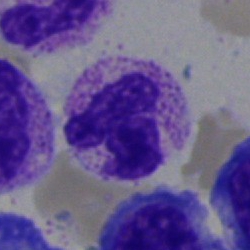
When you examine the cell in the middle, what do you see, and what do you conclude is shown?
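Deeply indented, the nucleus is folded into a curved, horseshoe-like shape. Its chromatin is dark purple and coarsely clumped, and no nucleoli are visible. The cytoplasm shows no vacuoles. This is a segmented neutrophil.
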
